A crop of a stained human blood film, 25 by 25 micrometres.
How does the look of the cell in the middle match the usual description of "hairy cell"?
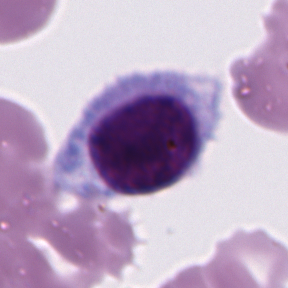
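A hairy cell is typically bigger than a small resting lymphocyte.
The hairy cell here measures about 17 by 11 micrometres, and its nucleus, about 9 micrometres across, fills about 50% of the cell's area. That nucleus is round to oval, with no indentation or lobes, and sits off-centre toward the right side of the cell. Its chromatin stains dark purple and looks fairly condensed. The cytoplasm is pale greyish-blue.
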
